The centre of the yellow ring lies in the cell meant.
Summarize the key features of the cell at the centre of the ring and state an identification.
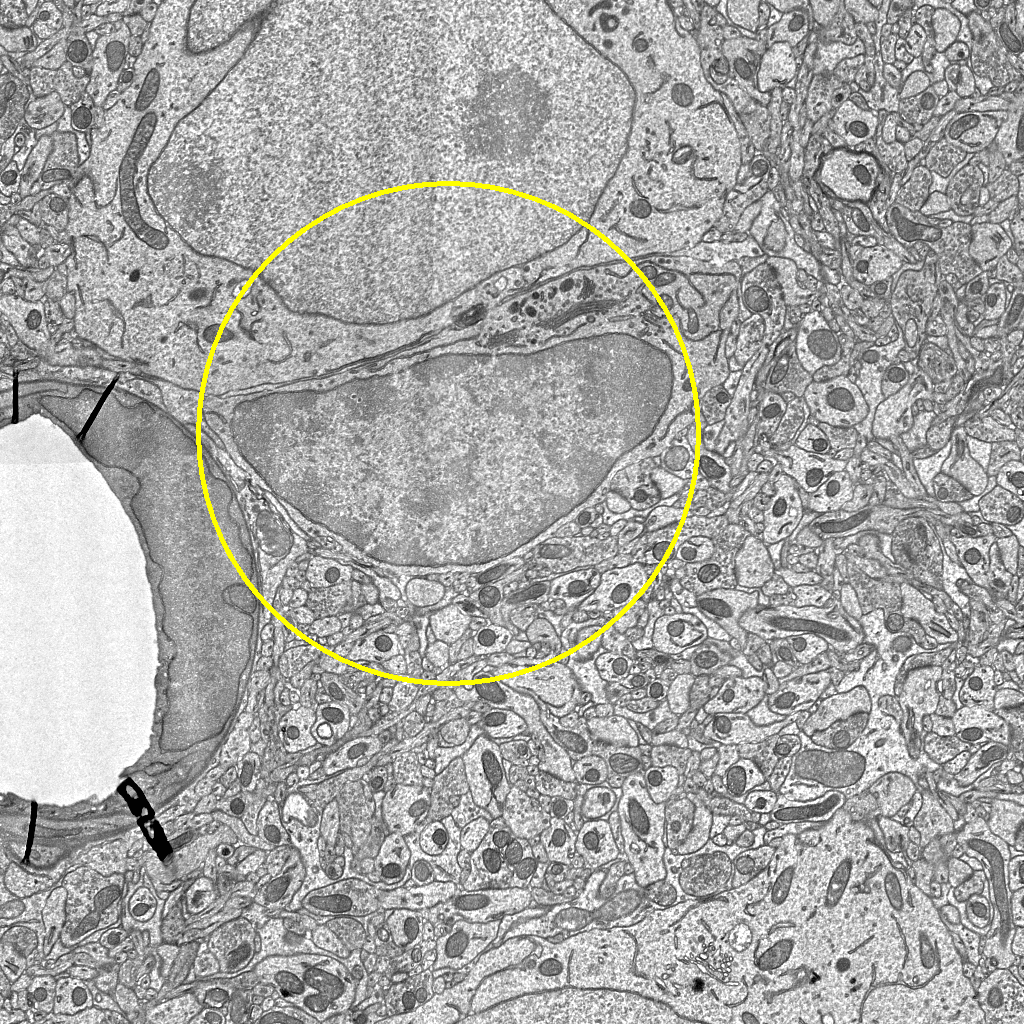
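Let's start with the nuclear outline: it's smooth, with no deep indentations. Now look inside, where the chromatin sits in irregular darker patches scattered throughout. Move your eye above the right half of the nucleus and you'll find a Golgi stack in the cytoplasm. In that same area above the right part lies a cluster of small, round, dark granules. This is a microglial cell.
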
